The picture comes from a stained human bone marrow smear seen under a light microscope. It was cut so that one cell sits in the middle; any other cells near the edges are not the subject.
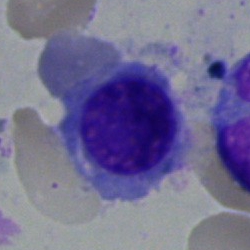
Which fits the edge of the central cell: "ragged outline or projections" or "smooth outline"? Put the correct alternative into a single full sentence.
There is a ragged or frayed edge, or there are projections, blebs or tags, on this cell.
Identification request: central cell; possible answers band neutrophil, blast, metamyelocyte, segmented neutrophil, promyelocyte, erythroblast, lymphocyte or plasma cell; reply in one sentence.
The cell at the central position in this crop is an erythroblast.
